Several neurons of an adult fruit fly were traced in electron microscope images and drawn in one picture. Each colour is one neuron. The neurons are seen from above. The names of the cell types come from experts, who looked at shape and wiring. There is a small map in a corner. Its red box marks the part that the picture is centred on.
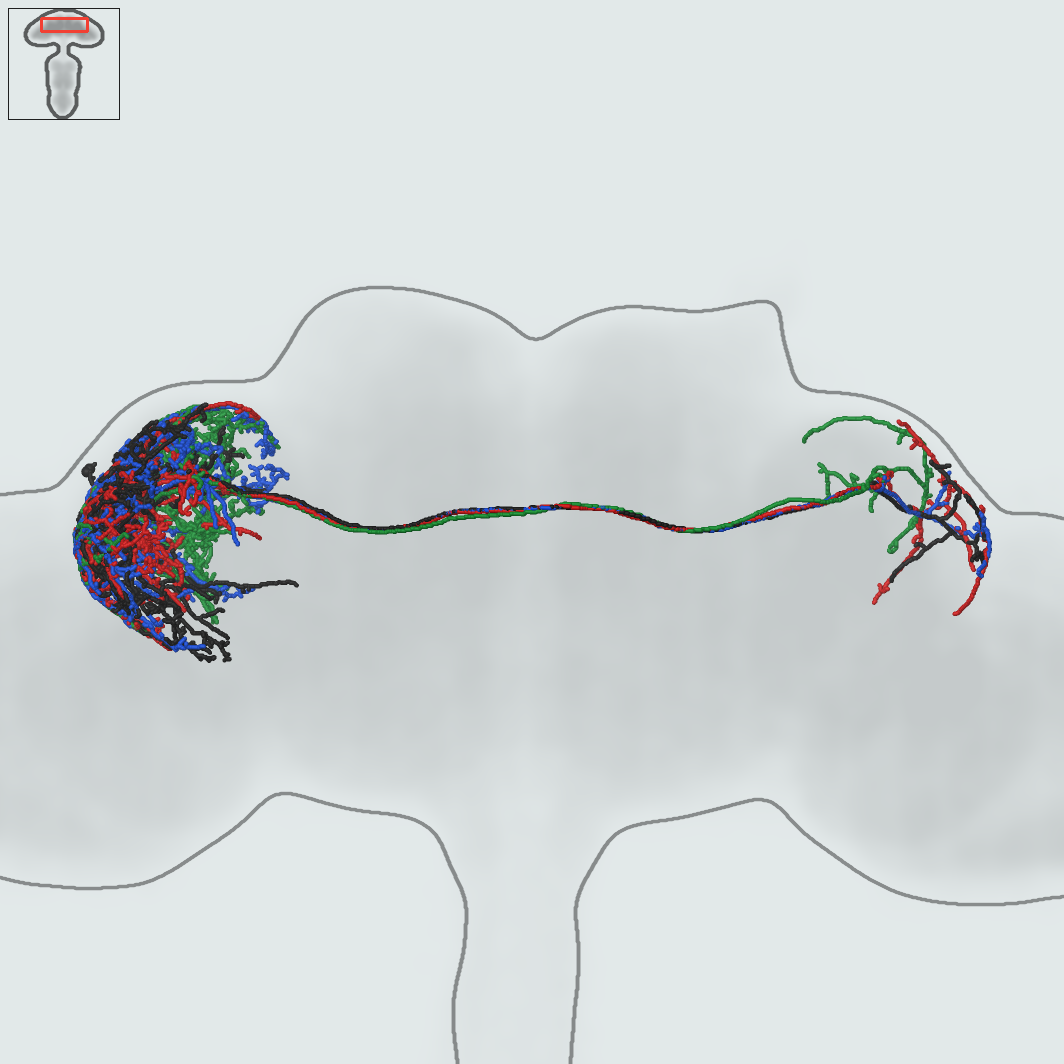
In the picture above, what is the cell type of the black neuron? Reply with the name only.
CB3427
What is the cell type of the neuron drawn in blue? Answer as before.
CB1938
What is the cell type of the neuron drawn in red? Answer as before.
AVLP111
